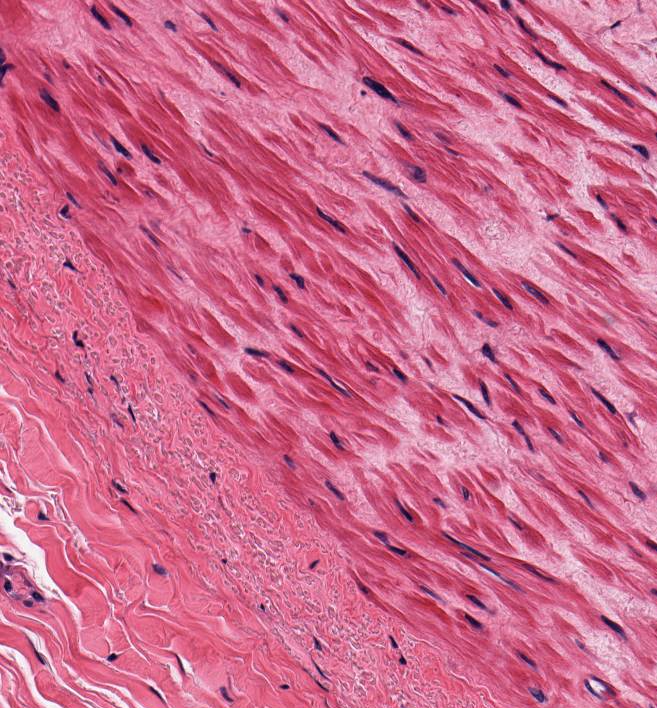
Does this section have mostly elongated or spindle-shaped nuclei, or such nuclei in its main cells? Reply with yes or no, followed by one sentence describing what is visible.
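Yes. The muscle cells have elongated, cigar-shaped, dark purple nuclei aligned with the long axis of the cells.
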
